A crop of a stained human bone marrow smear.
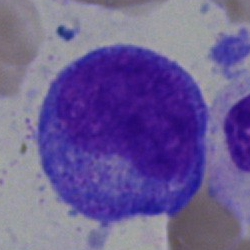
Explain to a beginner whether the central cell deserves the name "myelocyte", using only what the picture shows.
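Take the outline first: it is round and smooth. The chromatin is fine and stippled rather than clumped into coarse dark blocks.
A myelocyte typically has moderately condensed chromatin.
This feature therefore goes against myelocyte. Just beneath the nucleus, a pale, clearer zone lies in the cytoplasm. At the right edge of the picture, part of another nucleated cell is cut off. Myelocyte does not fit; the cell is a promyelocyte.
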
